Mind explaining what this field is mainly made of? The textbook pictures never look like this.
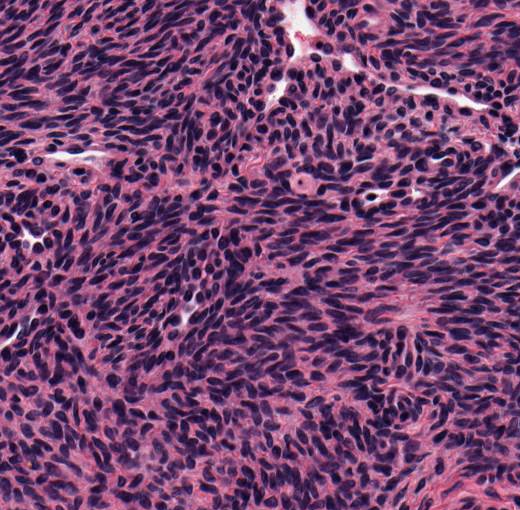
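Ovarian cortex makes up the field. First, arrangement: closely packed cells fill it throughout, forming no glands, tubules or other organised units. Second, pattern: short fascicles run in varying directions and cross one another.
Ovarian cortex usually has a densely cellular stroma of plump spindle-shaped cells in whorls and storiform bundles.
Third, nuclei: oval to spindle-shaped, darkly stained. Fourth, cytoplasm: scant and pale pink, with indistinct borders between cells.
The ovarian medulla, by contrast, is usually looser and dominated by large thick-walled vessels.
Last, the tight packing here sets the field apart from it.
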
